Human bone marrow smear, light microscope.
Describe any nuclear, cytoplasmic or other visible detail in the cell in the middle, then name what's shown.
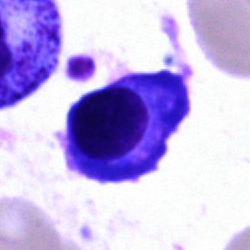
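The cytoplasm is moderate in amount, stains deep blue and shows no visible granules. Against the right border of the nucleus lies a paler zone of cytoplasm. No nucleoli can be seen in the nucleus. This is a plasma cell.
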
